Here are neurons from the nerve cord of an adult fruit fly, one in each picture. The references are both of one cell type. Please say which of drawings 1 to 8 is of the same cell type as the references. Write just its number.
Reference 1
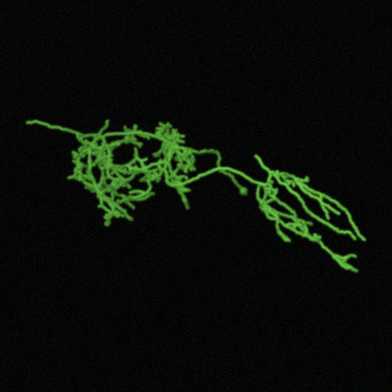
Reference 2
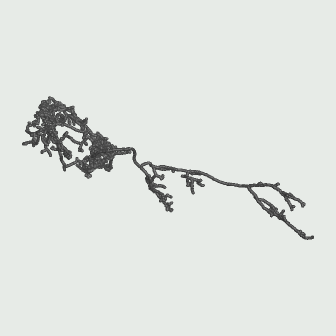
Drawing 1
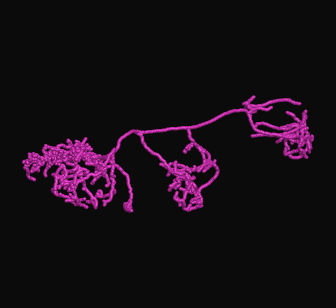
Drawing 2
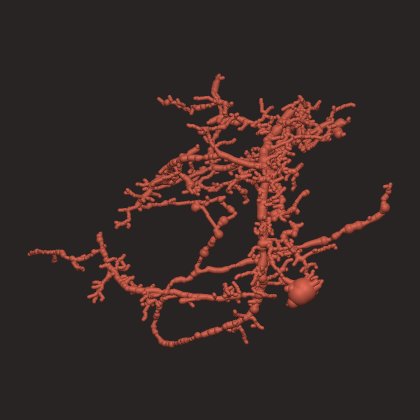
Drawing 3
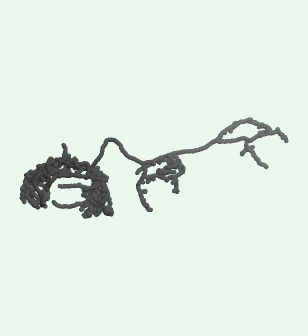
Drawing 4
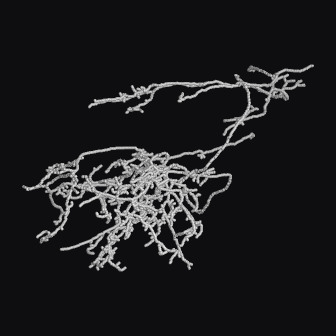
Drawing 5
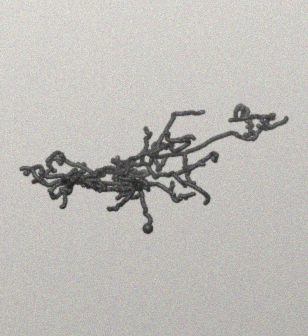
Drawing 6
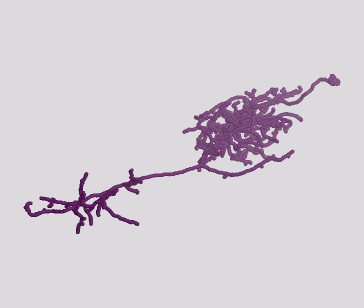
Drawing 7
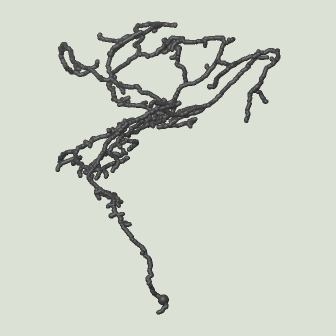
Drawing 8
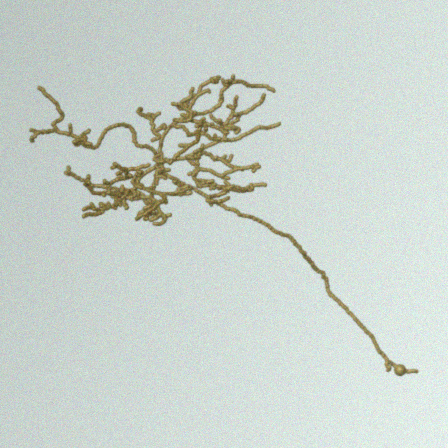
3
